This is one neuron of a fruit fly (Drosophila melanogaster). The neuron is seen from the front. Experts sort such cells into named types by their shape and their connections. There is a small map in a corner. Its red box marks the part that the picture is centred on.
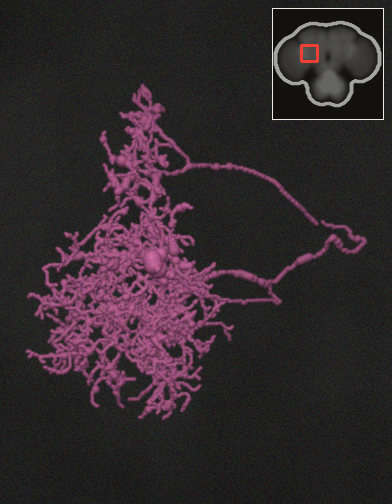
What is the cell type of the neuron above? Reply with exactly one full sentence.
This neuron is typed as AVLP090.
